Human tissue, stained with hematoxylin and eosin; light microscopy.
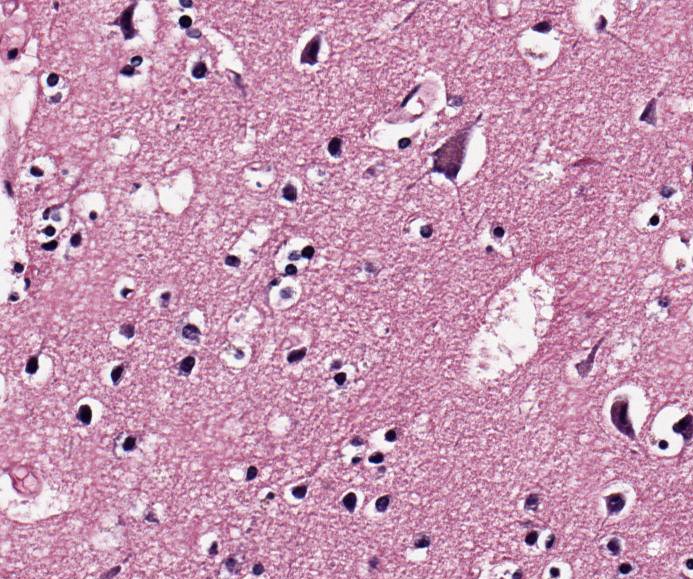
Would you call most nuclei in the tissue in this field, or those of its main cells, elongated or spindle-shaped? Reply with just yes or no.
No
